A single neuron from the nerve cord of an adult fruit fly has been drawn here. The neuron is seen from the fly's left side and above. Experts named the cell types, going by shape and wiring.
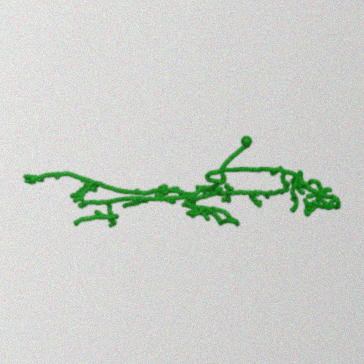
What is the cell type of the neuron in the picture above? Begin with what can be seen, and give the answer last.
As drawn here it is more than twice as wide as it is tall. It is a nerve-cord intrinsic neuron. It is of cell type IN23B035.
